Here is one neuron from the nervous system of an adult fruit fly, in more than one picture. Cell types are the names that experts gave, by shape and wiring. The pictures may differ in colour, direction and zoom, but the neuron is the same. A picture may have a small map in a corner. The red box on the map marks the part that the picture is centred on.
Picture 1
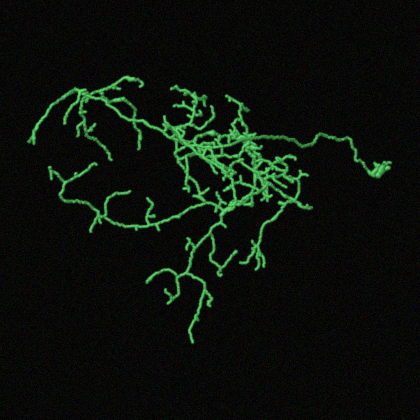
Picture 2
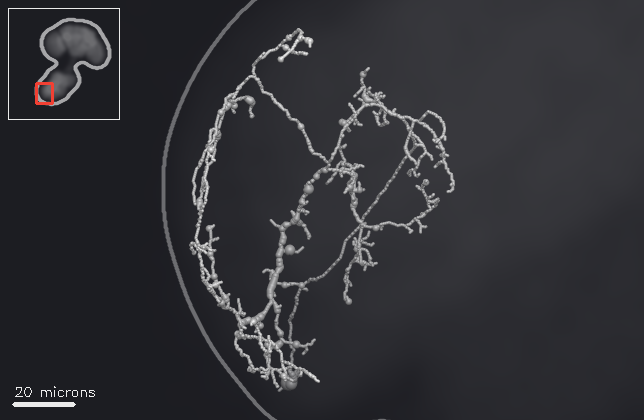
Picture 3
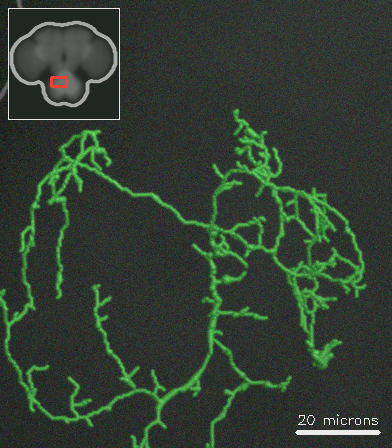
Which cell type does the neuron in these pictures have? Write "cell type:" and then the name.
cell type: IN03A064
